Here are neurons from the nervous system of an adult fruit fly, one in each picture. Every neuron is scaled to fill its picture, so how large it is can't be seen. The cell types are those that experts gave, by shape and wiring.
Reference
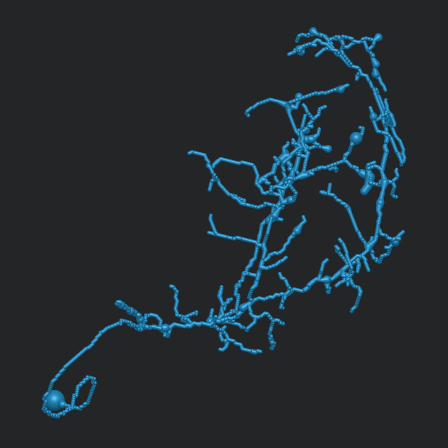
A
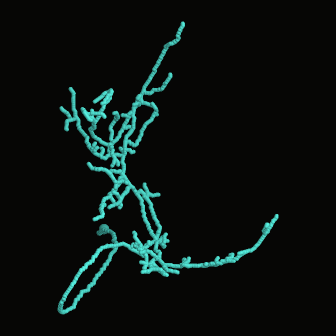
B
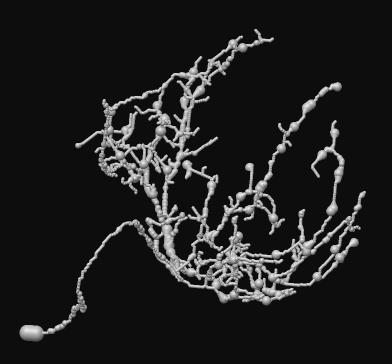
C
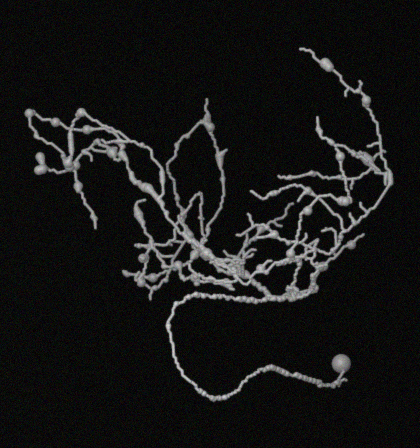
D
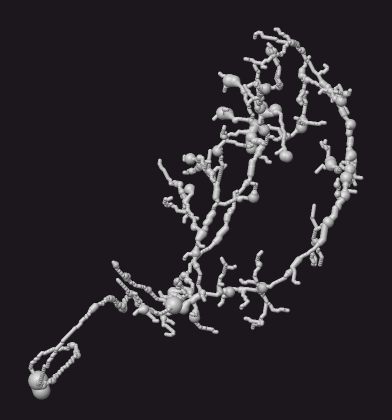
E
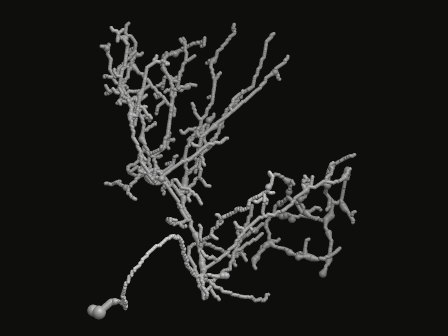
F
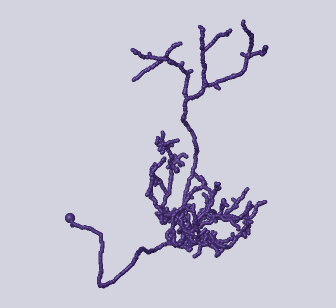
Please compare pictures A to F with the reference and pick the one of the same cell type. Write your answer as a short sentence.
The neuron in picture D is of the same cell type.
